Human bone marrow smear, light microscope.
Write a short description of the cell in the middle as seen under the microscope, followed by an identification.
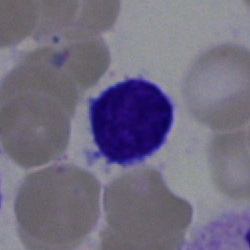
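Nearly the whole cell is taken up by the nucleus, and no distinct rim of cytoplasm shows around it. Its chromatin is dense, staining a dark blue-purple. No granules are seen anywhere in the cell. This is a lymphocyte.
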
